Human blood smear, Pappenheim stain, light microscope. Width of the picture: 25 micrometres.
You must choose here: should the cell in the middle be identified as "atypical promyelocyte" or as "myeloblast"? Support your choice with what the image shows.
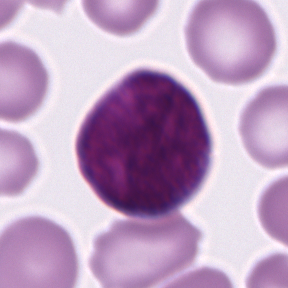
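This is a myeloblast. Outline smooth and unbroken. Nucleus deep purple, about 12 micrometres across in a cell about 13 micrometres across, filling about 90% of the cell's area. Cytoplasm at most a very thin rim around the nucleus. No vacuoles visible.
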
